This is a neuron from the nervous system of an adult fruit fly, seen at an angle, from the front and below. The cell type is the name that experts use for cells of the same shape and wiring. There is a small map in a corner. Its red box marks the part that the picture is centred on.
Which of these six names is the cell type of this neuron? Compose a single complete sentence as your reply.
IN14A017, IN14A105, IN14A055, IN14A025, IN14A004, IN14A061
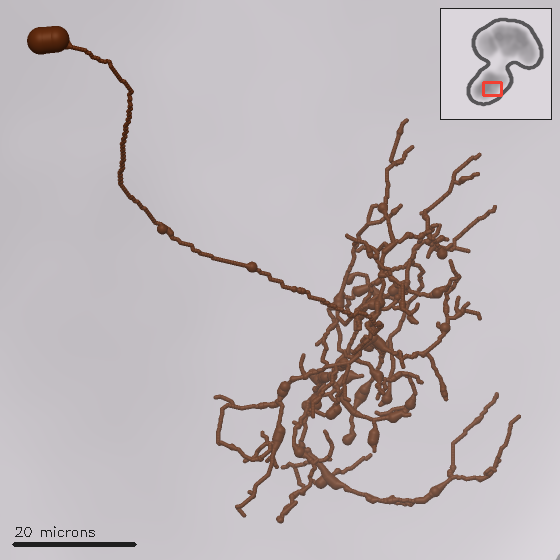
The cell type name for this neuron is IN14A105.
